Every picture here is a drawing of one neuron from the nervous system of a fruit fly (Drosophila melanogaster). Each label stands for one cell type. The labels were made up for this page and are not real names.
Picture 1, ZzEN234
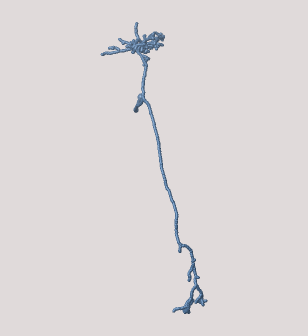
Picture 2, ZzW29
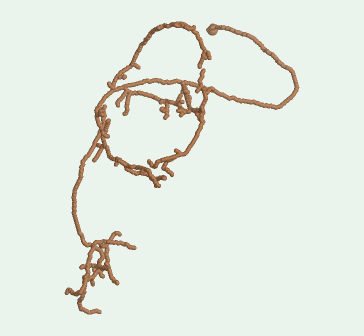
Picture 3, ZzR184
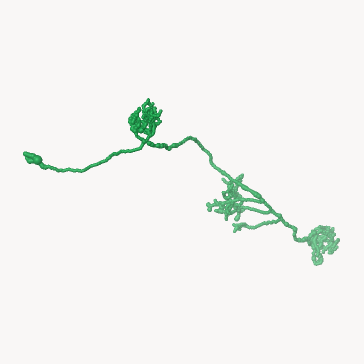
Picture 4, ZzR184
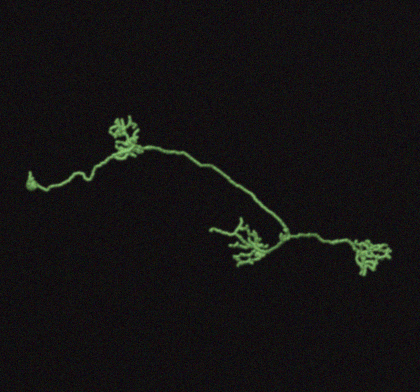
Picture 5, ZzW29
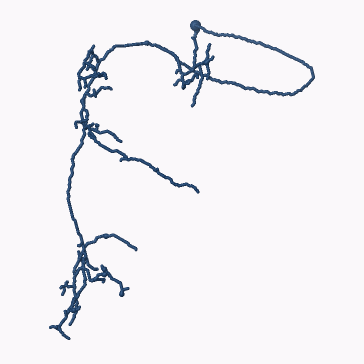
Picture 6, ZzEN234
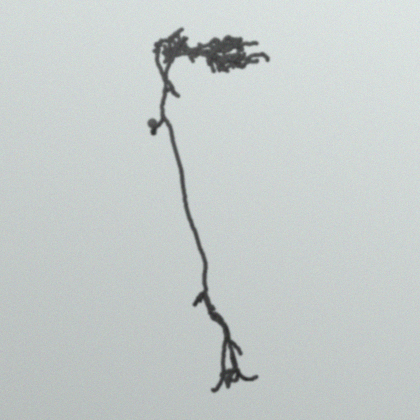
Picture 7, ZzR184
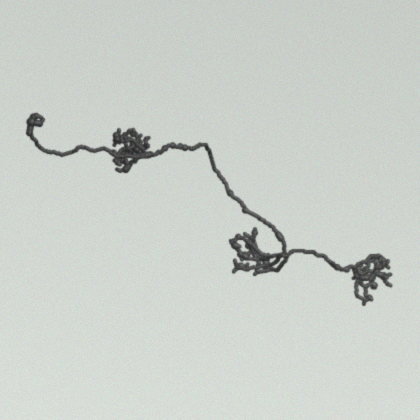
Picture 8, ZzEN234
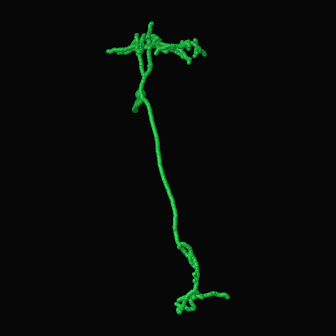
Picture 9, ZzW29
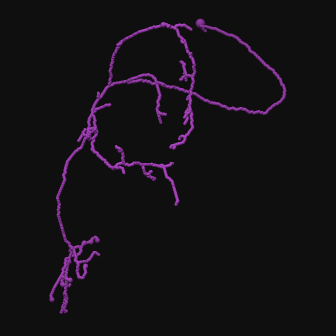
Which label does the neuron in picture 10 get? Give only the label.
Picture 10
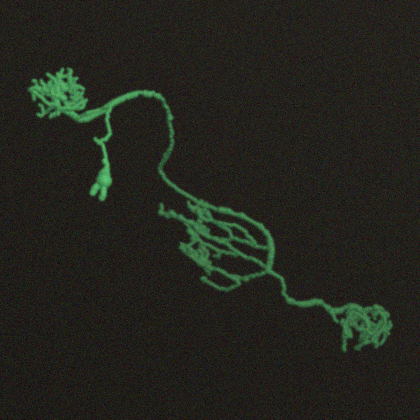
ZzR184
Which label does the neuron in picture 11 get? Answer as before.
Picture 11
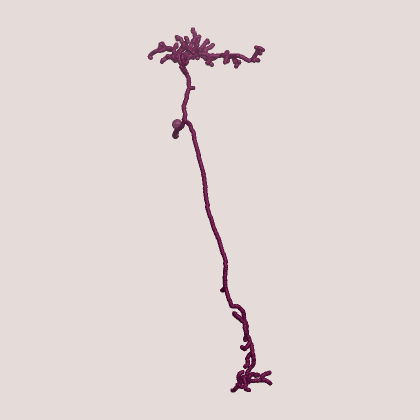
ZzEN234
